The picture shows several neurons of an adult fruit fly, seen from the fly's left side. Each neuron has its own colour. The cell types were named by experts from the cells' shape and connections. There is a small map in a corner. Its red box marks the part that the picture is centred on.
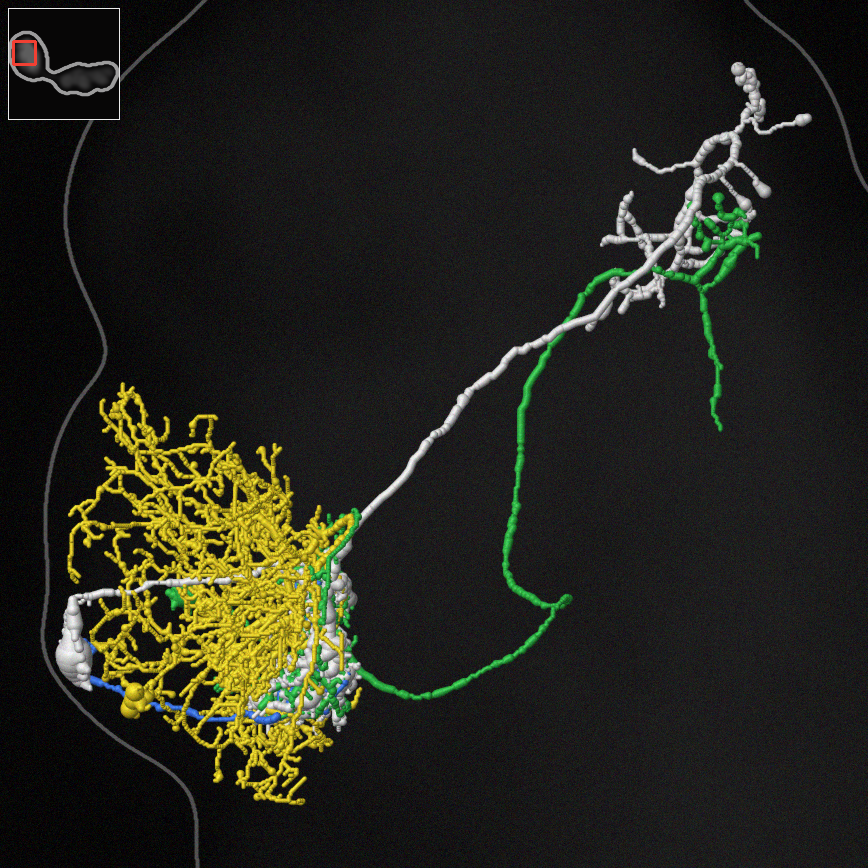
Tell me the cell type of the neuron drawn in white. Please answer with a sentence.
The cell type is VP2_adPN.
